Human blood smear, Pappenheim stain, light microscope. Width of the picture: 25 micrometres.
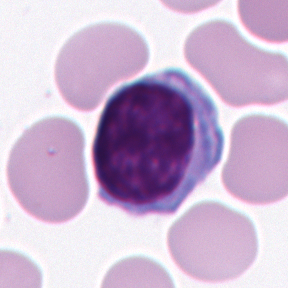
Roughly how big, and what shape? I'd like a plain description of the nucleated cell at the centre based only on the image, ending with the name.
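Nuclear shape is round to oval, without indentation or lobes, and the nucleus measures about 11 by 9 micrometres. Chromatin is dense and dark purple, with coarse clumps. Cytoplasm is pale greyish blue and forms a narrow rim, widest on the right side of the nucleus. The cell in question is a typical lymphocyte.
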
